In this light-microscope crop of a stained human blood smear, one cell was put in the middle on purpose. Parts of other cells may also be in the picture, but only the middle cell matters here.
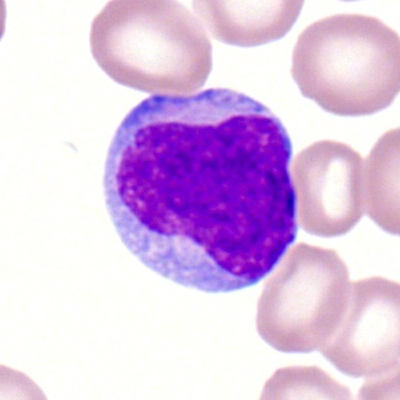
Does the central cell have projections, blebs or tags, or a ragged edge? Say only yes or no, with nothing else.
No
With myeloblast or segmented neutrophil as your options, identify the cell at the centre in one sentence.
The cell the crop is centered on is a myeloblast.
